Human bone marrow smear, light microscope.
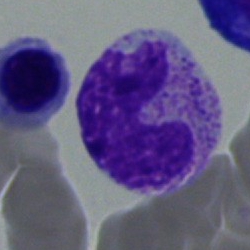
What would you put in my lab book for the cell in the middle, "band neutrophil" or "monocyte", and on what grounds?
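Band neutrophil, I think. Its cytoplasm is moderately plentiful and pale lilac-pink, with fine purple granules scattered through it.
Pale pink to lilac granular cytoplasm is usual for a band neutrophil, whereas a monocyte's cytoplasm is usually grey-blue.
The purple chromatin looks somewhat clumped, with small paler spaces.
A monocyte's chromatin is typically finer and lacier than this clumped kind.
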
